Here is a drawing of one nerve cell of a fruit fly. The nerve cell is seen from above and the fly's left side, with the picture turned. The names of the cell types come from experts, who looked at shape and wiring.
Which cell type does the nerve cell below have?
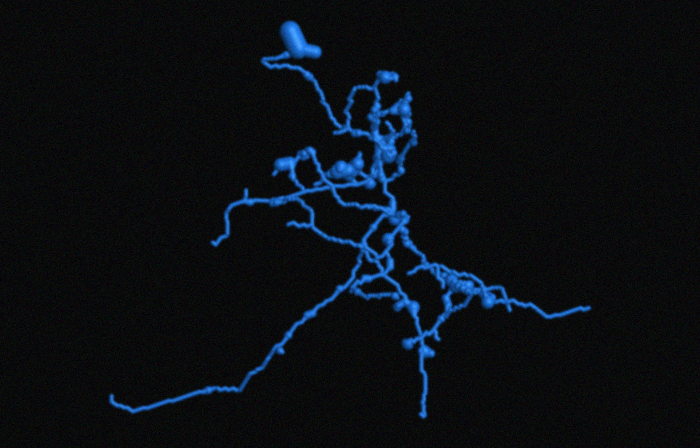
IN01B091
